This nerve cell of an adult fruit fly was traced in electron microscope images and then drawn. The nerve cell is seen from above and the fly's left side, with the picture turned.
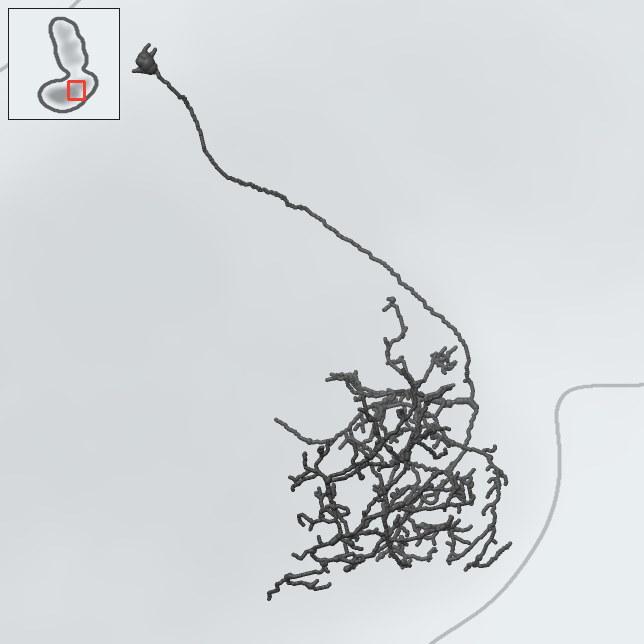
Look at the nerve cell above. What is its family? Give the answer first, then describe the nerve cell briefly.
Its family is hemilineage VLPp1. It is a central-brain intrinsic neuron. It lies in the brain. The cell body can be seen at the upper left of the picture. Dozens of branch ends can be seen.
